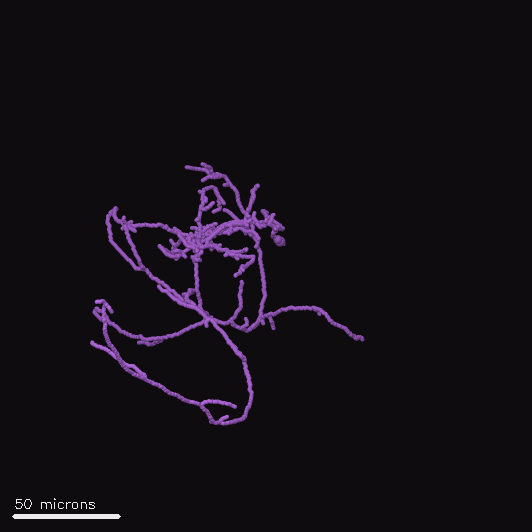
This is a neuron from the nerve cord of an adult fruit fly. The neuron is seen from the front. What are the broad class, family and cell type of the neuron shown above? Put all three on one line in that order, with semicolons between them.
nerve-cord intrinsic neuron; hemilineage 12B; IN12B042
